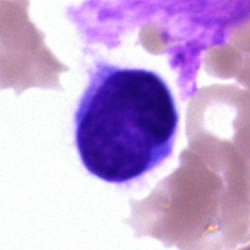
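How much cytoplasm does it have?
Just a scant thin rim of blue, with no granules.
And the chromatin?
Dark purple and dense, with darker clumped patches.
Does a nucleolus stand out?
No.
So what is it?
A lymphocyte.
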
